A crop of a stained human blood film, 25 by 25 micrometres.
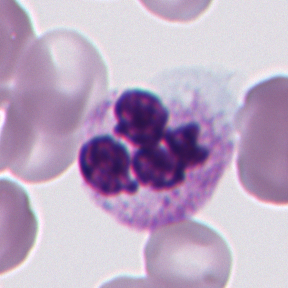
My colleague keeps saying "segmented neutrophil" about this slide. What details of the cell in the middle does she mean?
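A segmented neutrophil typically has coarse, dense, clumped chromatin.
Here the chromatin is dark purple and coarsely clumped, in keeping with that.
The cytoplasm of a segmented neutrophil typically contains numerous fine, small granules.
Fine purple granules are scattered throughout the abundant, pale pinkish-lilac cytoplasm of this cell, which also agrees.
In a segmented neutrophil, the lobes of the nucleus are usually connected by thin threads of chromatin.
The nucleus in view is divided into four separate lobes.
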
